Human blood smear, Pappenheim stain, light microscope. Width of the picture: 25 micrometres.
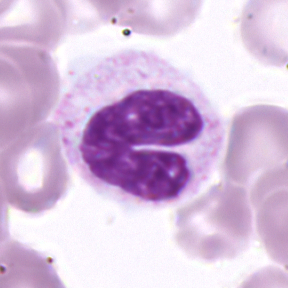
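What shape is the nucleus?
Bent into two lobes joined on the left, with a cleft opening to the right; it is about 10 micrometres across and fills about 50% of the cell's area.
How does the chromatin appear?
Dense, deep purple and coarsely clumped.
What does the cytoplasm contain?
Fine pink-violet granules, scattered throughout pale pinkish-lilac cytoplasm.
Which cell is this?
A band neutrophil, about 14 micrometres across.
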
